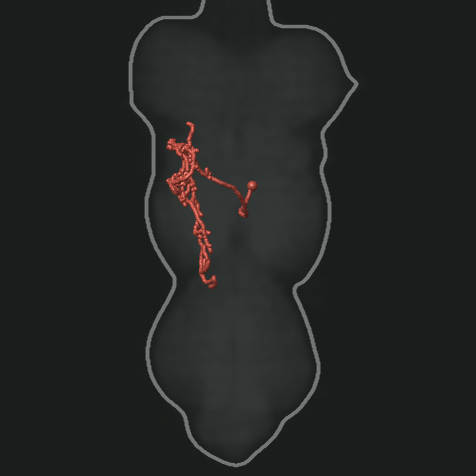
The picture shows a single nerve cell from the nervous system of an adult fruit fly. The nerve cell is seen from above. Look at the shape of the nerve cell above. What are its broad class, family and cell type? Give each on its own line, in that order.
nerve-cord intrinsic neuron
hemilineage 06B
IN06B074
